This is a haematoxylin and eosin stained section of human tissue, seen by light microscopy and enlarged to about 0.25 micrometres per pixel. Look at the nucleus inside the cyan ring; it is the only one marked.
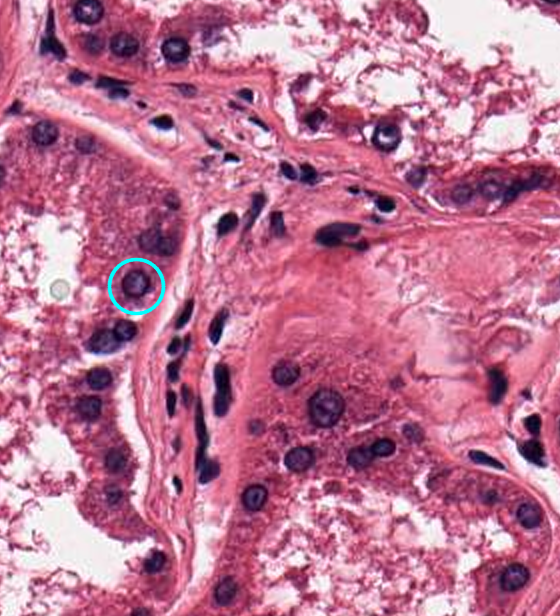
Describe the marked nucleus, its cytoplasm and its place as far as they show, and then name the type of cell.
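The nucleus is round with a smooth outline, stained dark purple, and about the same size as the other nuclei in the same tubule lining. It is one of a row of cells lining a tubule whose lumen, to its left, holds pale, wispy pink material. On its other side, a thin pink band separates this tubule from a narrow strip of tissue containing elongated dark nuclei. Type of cell: proximal tubule cell.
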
